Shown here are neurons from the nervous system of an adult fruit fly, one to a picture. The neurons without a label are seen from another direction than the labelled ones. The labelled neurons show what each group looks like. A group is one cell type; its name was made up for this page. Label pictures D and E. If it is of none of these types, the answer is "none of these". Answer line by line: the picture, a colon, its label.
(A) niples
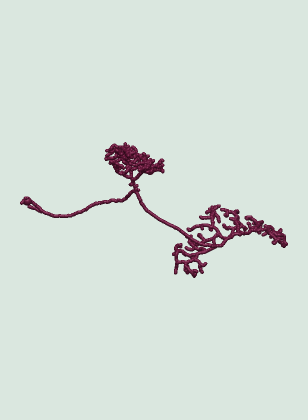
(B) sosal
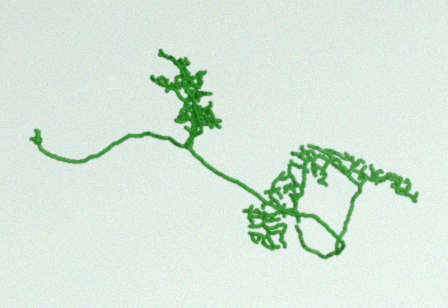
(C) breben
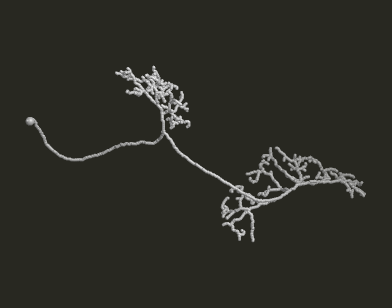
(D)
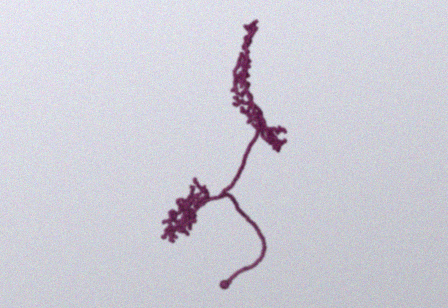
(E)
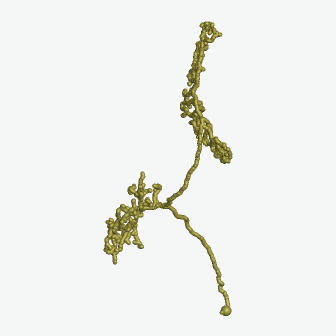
D: breben
E: breben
